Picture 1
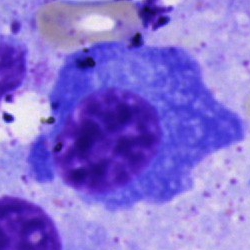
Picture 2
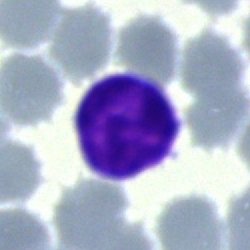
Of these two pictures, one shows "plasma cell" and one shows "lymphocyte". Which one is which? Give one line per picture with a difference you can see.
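Picture 1 shows a plasma cell: The cytoplasm is abundant and covers more area than the nucleus.
Picture 2 shows a lymphocyte: No distinct rim of cytoplasm can be seen around the nucleus.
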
